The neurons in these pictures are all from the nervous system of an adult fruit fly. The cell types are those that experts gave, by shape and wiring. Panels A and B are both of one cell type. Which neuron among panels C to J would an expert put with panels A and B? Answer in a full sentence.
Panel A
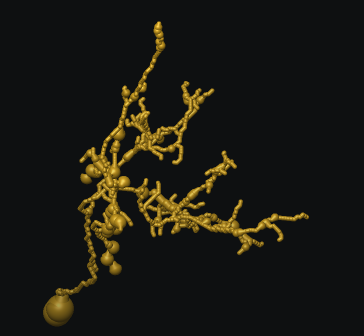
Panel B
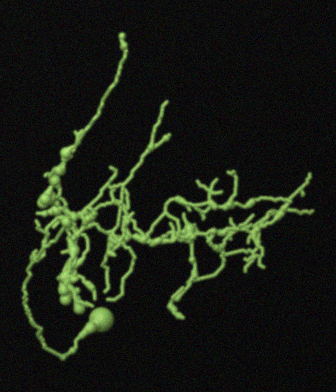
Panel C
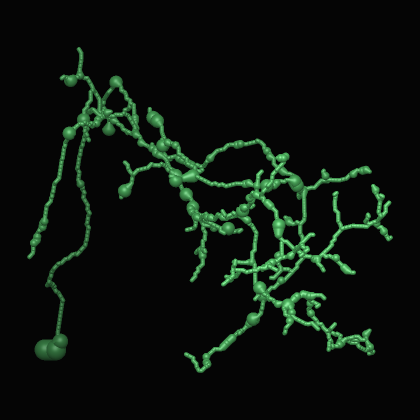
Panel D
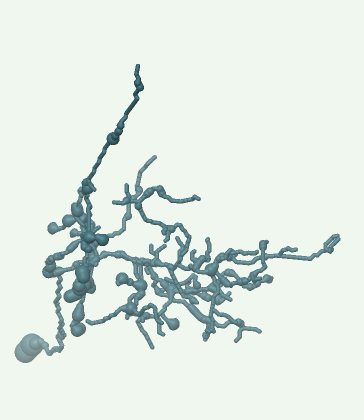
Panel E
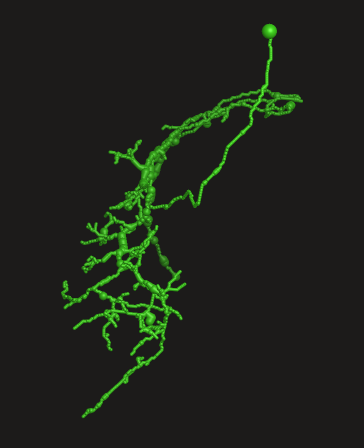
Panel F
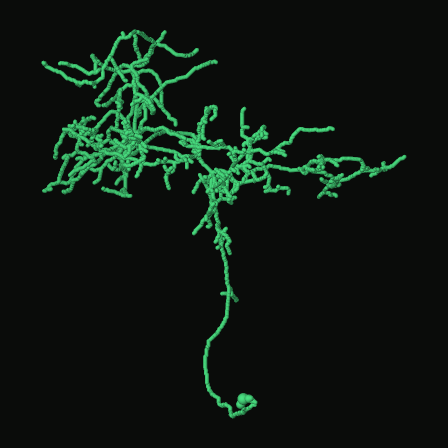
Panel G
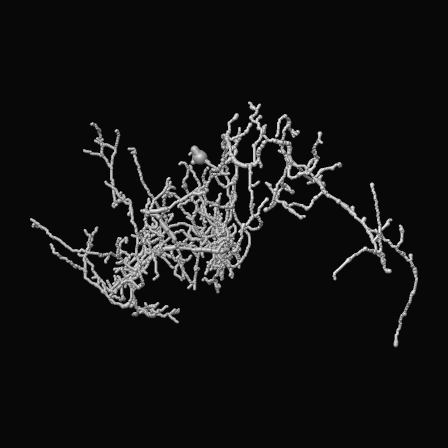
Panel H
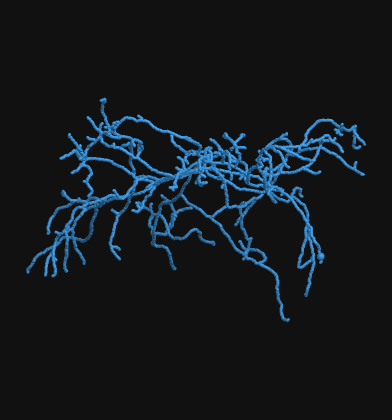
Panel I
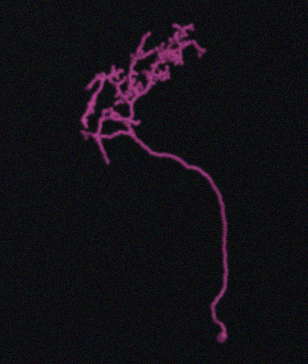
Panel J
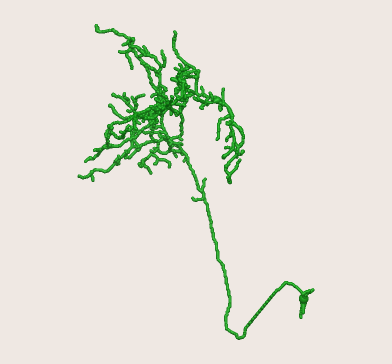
Panel D is of the same cell type.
